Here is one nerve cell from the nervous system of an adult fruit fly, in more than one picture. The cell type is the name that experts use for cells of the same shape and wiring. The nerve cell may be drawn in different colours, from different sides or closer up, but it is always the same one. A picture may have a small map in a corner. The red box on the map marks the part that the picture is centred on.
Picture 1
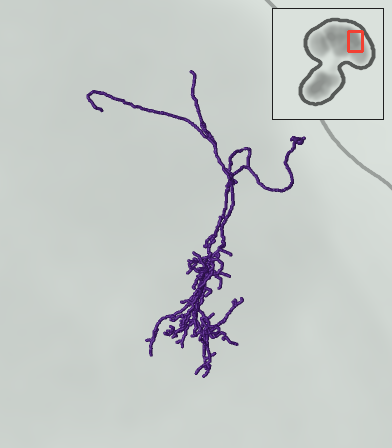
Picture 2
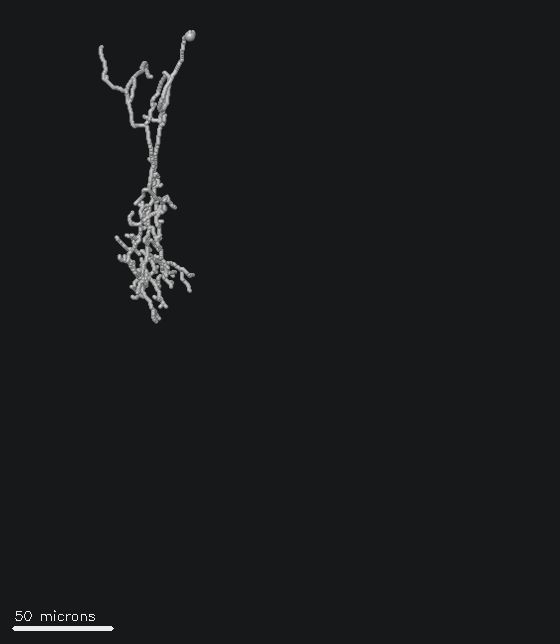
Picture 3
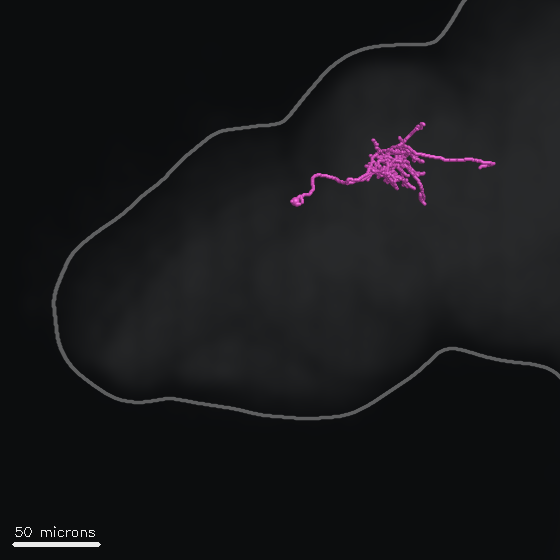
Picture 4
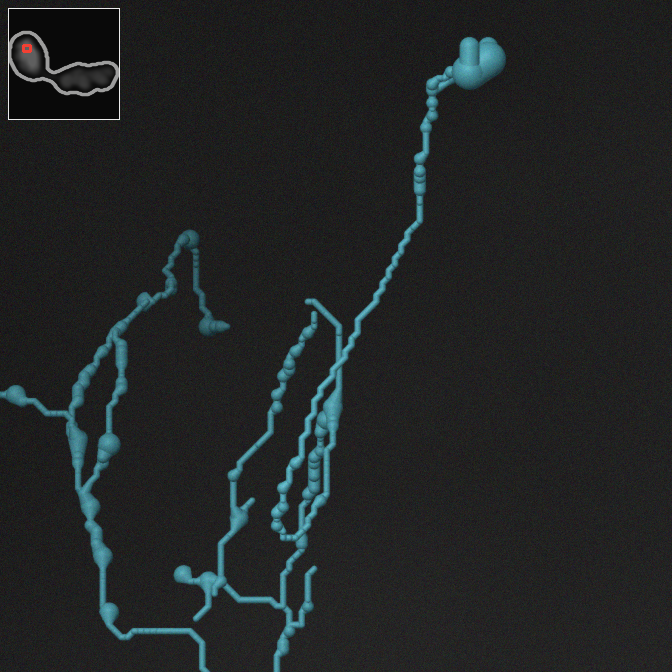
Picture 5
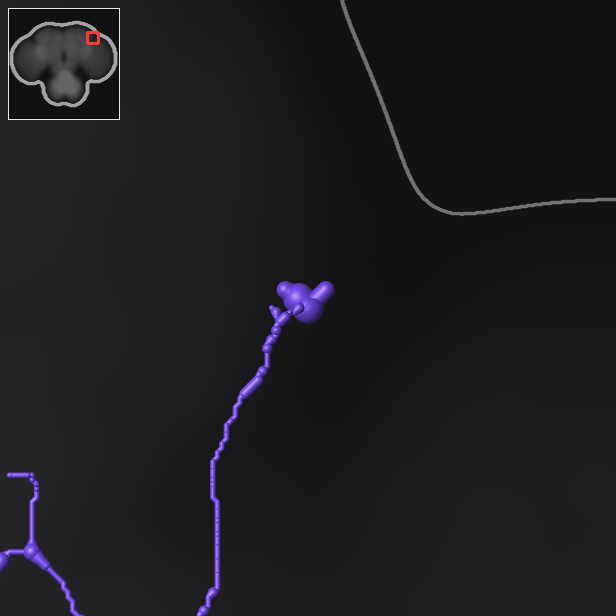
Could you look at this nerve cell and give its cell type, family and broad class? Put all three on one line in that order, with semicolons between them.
CB2763; hemilineage LHl1; central-brain intrinsic neuron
